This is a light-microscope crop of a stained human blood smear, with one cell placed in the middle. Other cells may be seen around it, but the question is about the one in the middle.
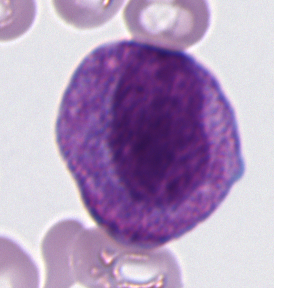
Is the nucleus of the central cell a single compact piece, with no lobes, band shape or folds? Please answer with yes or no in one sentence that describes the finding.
Yes, there is one compact nucleus, round, oval or kidney-shaped, in this cell.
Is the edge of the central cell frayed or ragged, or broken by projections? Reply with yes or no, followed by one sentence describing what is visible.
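No. The cell outline is roughly oval and smooth.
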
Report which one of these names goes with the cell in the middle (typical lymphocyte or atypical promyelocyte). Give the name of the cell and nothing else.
atypical promyelocyte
